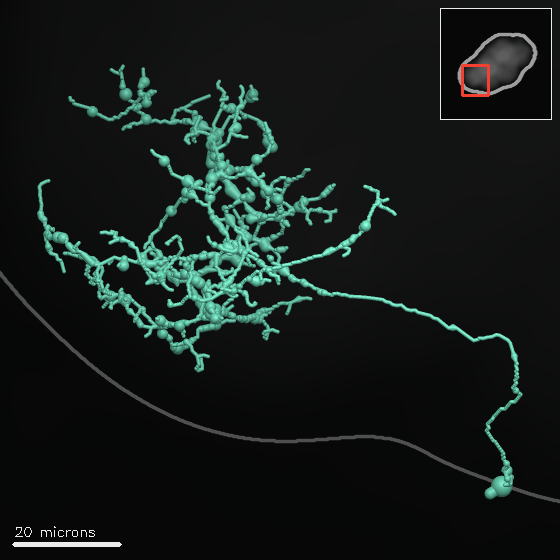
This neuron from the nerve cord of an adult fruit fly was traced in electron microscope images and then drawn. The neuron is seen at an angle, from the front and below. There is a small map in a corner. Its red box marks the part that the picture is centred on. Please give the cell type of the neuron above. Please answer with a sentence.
The cell type is IN13B087.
